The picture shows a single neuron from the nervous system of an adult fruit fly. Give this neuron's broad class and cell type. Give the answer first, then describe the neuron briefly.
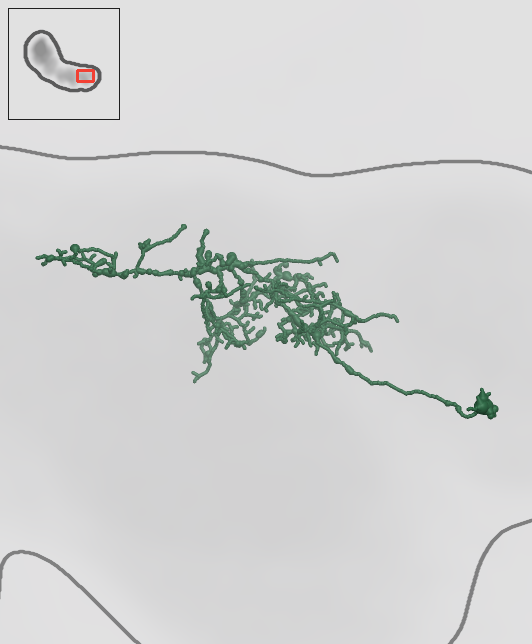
It is a nerve-cord intrinsic neuron. Its cell type is INXXX335. Dozens of branch ends can be seen. As drawn here it is wider than it is tall.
